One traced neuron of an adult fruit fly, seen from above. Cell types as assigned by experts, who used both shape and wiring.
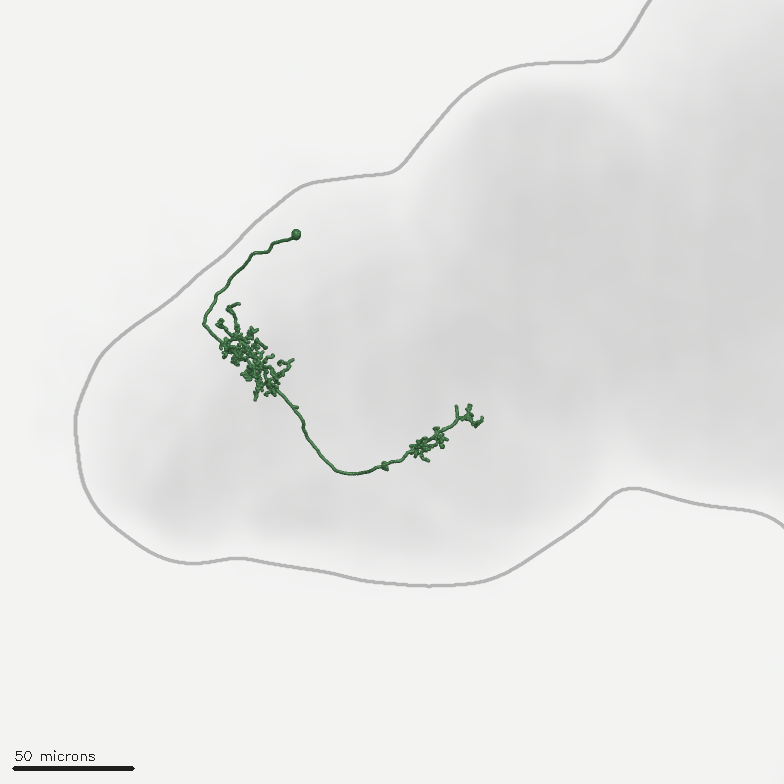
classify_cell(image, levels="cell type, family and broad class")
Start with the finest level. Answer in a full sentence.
Type Tm37 of the Tm family, an optic-lobe intrinsic neuron.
